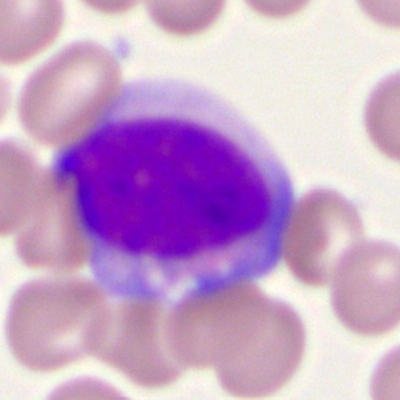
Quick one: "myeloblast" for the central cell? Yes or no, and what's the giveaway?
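The nucleus fills most of the cell.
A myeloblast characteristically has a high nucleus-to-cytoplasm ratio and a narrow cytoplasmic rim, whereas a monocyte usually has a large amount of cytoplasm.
This feature therefore goes with myeloblast and against monocyte. The cytoplasm is pale blue and shows no distinct granules. Red cells press against its left and lower sides. The name myeloblast fits.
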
